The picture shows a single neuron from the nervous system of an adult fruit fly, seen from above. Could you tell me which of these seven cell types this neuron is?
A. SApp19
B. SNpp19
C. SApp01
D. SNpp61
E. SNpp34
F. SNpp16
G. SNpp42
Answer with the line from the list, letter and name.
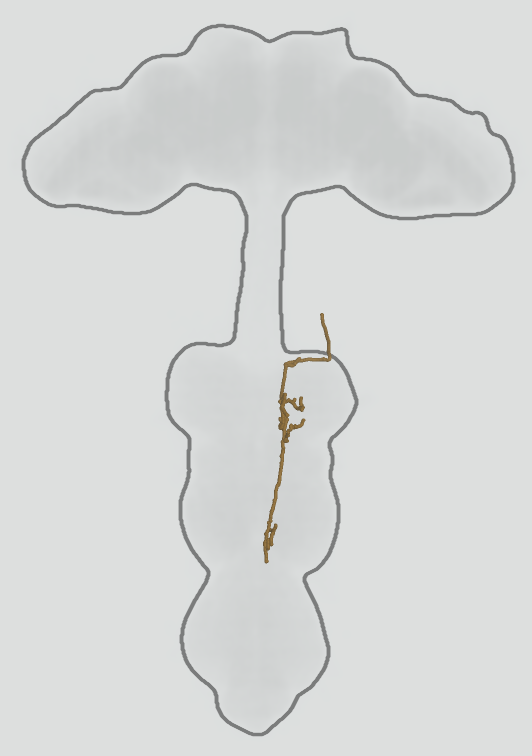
B. SNpp19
